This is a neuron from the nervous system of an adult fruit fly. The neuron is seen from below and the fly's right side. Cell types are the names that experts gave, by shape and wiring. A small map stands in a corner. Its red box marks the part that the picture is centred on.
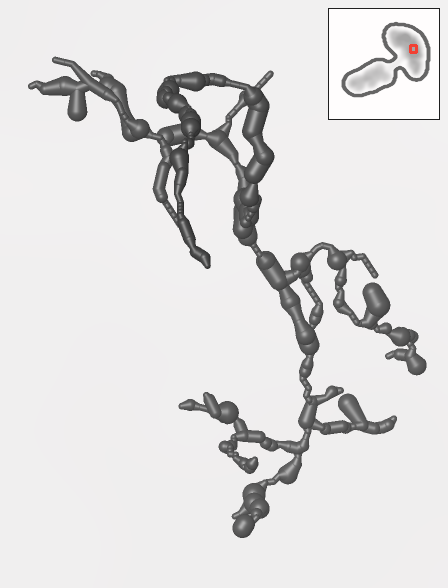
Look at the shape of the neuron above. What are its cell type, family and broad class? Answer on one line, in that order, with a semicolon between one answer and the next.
aPhM1; class mechanosensory; sensory neuron entering the brain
